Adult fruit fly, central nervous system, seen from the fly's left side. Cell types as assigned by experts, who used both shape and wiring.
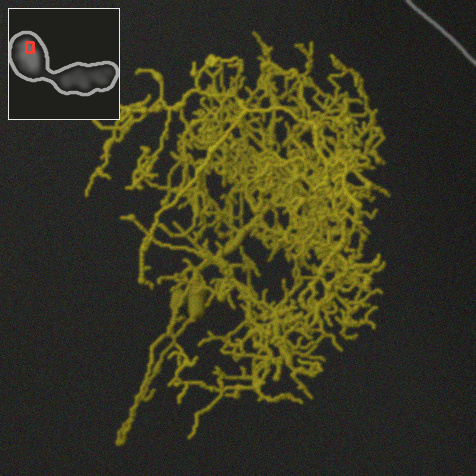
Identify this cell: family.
LHAV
